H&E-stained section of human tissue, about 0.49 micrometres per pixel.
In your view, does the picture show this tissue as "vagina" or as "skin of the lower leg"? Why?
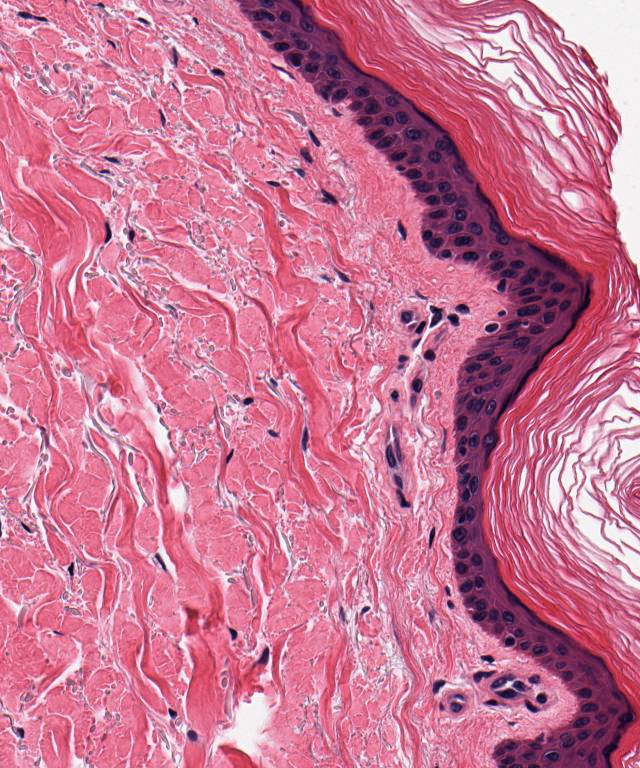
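Skin of the lower leg. A strip of epidermis runs down the right side of the field from top to bottom, and dermis fills the rest to the left. The living epidermis is thin, only a few cell layers thick, and its basal cells along the dermal junction have crowded, dark-staining oval nuclei.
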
